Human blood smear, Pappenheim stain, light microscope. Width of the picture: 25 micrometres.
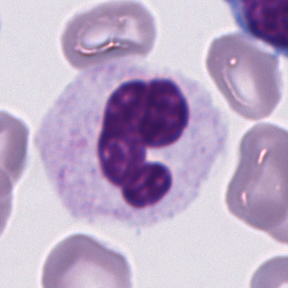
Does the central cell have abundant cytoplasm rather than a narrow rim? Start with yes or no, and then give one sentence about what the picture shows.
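Yes. The cytoplasm is abundant and pale pinkish-lilac.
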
